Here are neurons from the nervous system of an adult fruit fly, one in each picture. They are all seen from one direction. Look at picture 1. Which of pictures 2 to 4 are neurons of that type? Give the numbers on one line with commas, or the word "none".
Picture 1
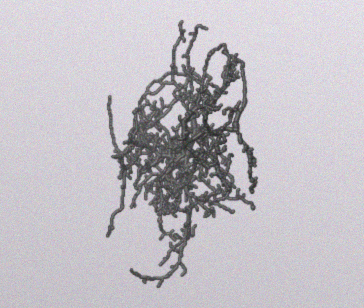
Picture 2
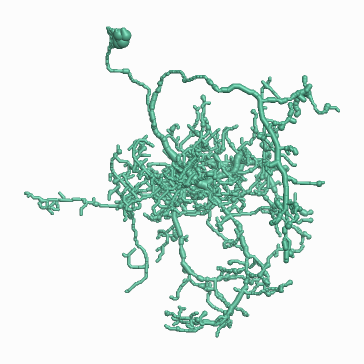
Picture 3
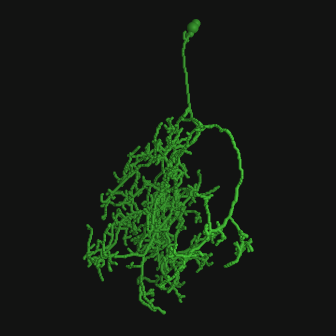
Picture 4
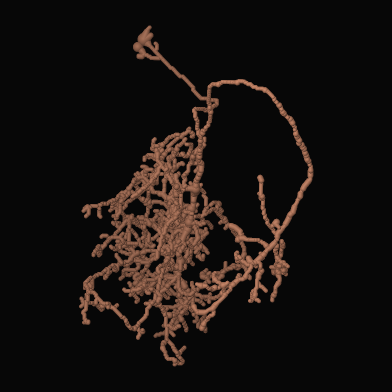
2, 3, 4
